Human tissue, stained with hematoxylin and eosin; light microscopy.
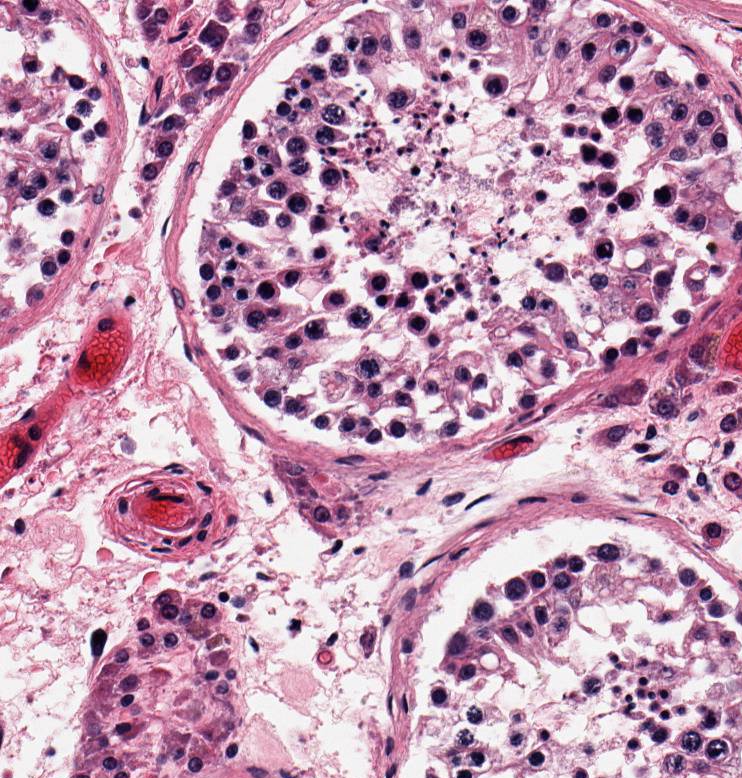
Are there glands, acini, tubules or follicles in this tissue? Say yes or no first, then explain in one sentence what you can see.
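Yes. The field is filled mainly by rounded tubules cut across, the largest occupying the upper centre and right.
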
